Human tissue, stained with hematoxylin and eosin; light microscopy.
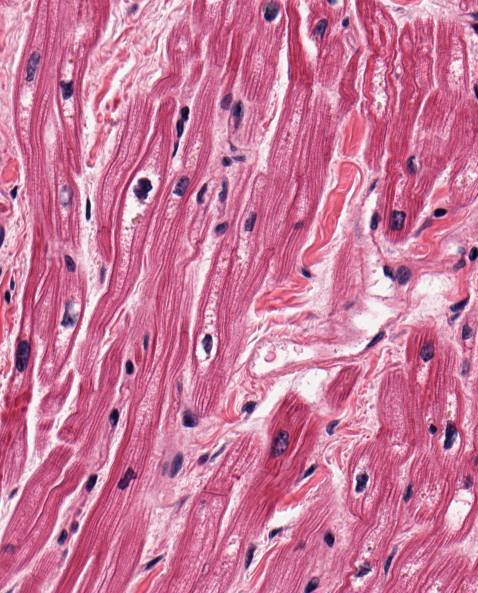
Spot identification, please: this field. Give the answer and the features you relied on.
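The field mainly shows myocardium. First, the elongated muscle fibres carry fine cross-striations; second, their nuclei lie centrally; third, some nuclei, like a large dark one left of centre, sit in a pale clear zone.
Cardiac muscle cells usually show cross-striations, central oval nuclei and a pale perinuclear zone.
The fibres run obliquely, mostly lower left to upper right.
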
